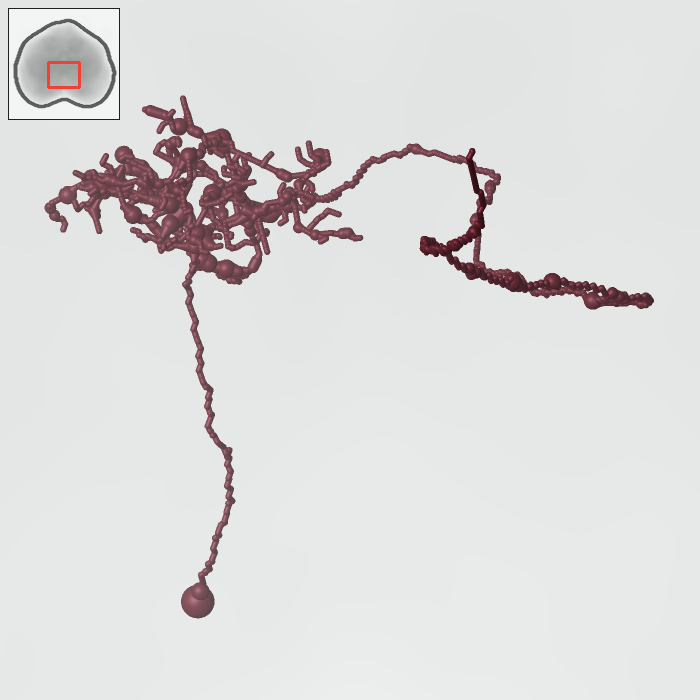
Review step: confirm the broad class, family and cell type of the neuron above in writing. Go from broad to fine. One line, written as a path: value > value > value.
ascending neuron > hemilineage 10B > AN10B048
